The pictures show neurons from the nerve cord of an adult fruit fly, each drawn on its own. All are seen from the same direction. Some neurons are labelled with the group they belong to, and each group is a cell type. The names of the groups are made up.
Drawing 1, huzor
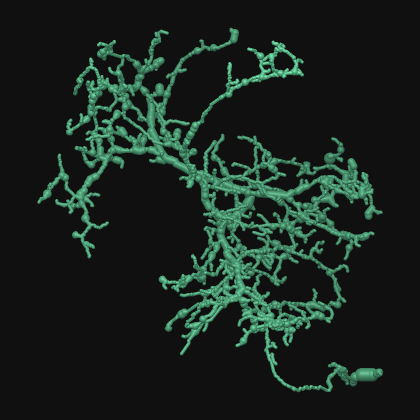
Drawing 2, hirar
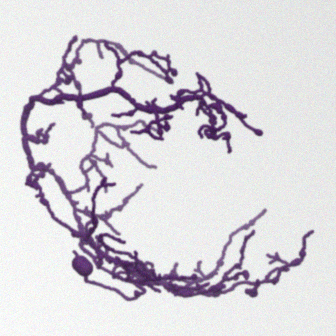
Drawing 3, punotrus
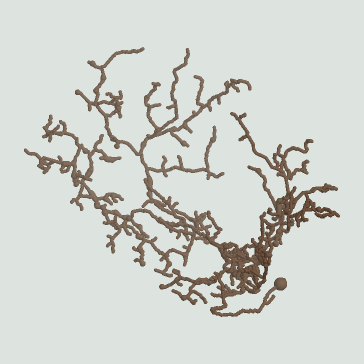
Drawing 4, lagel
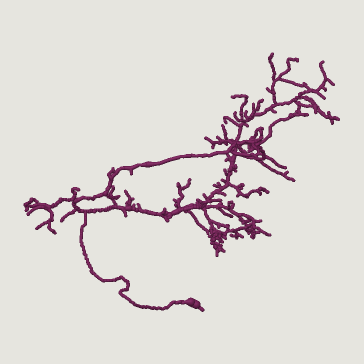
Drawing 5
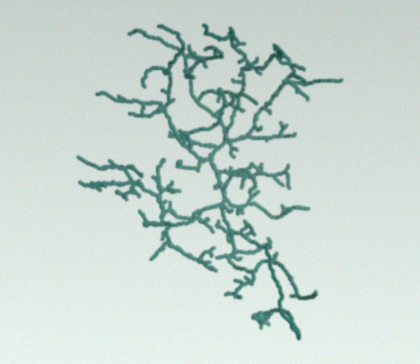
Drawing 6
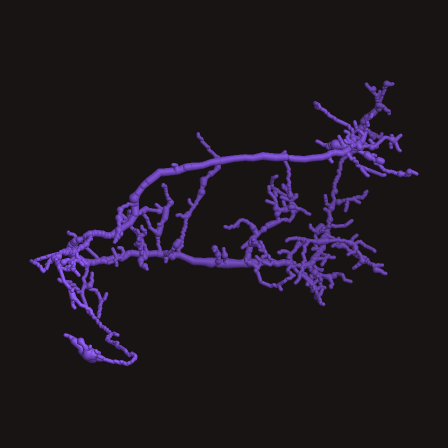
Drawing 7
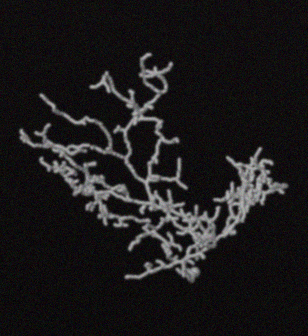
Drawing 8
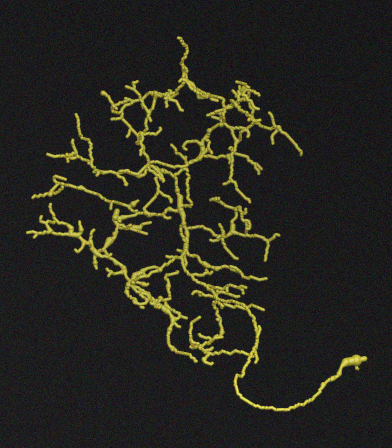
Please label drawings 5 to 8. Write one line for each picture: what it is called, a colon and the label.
5: punotrus
6: lagel
7: punotrus
8: punotrus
